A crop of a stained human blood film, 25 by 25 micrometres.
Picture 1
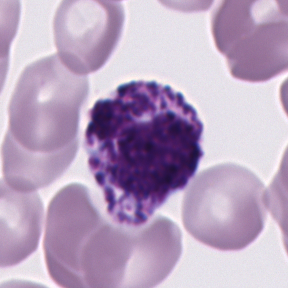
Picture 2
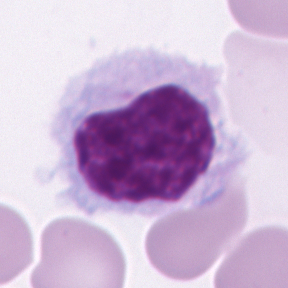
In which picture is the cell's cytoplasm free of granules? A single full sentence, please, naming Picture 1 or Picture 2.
Picture 2 shows a cell whose cytoplasm has no visible granules.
